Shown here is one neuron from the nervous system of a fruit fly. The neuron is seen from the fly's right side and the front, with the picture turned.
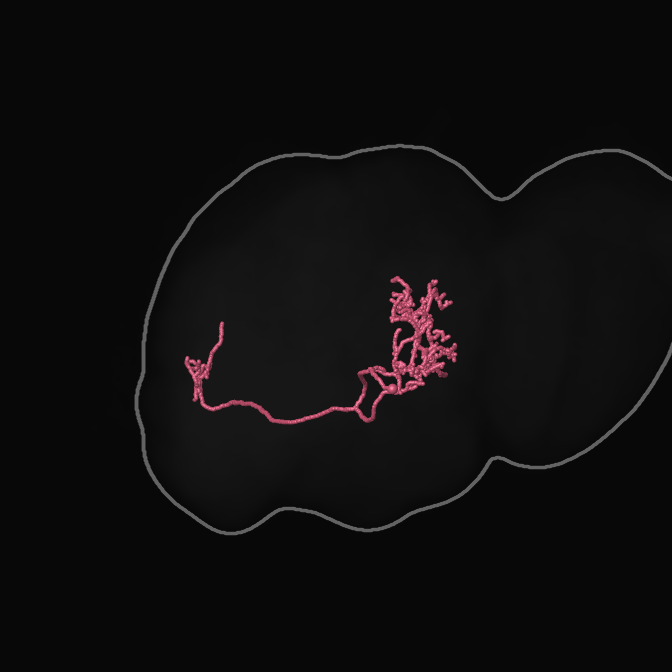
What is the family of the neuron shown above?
hemilineage VLPl&d1_dorsal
